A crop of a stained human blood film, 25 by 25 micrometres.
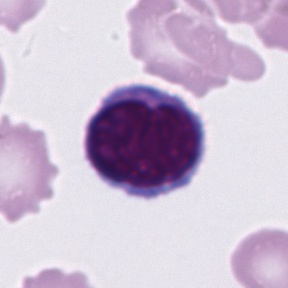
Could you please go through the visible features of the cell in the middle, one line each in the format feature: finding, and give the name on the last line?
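Cell: round with a slightly uneven edge, about 10 micrometres across
Nucleus: about 10 by 8 micrometres; small notch at the top edge, with a faint cleft running downward from it
Cytoplasm: blue, only a thin rim around the nucleus
Cell type: typical lymphocyte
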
